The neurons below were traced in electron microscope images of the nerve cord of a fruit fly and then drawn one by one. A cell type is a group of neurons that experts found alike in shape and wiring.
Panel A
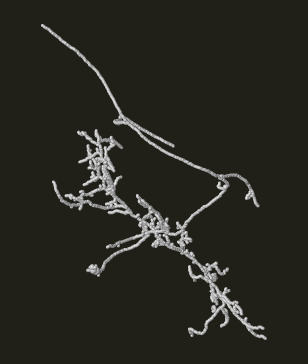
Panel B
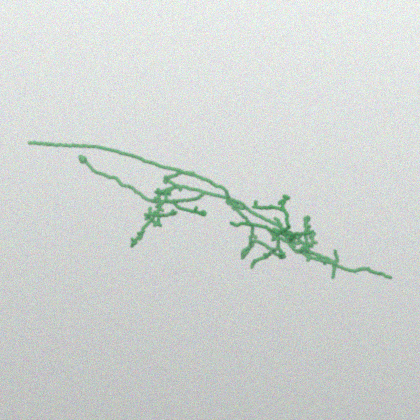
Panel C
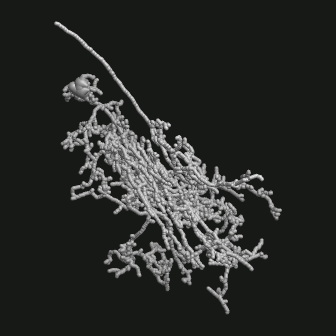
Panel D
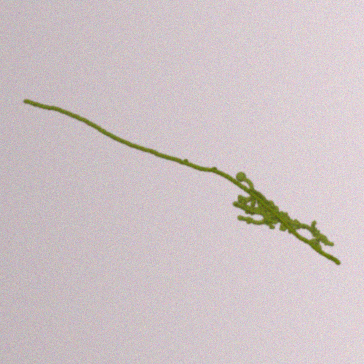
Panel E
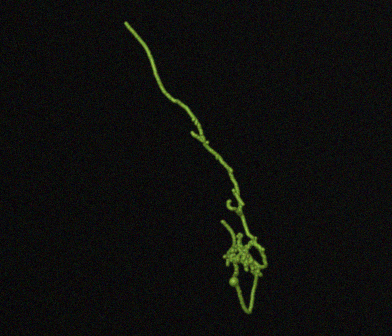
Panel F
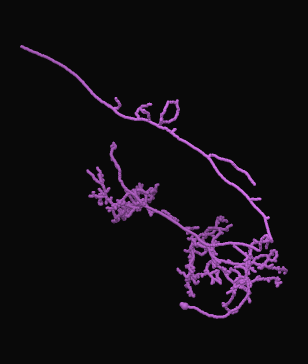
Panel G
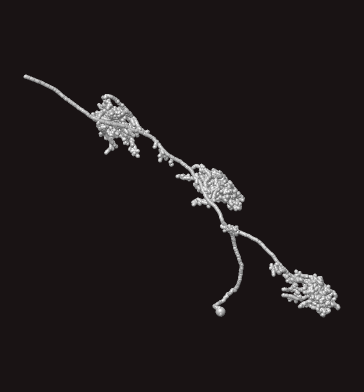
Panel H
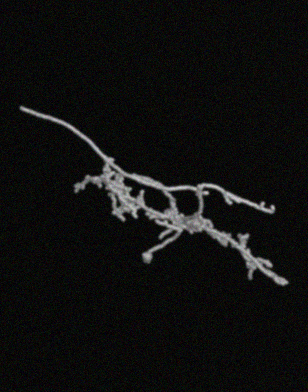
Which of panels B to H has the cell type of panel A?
H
